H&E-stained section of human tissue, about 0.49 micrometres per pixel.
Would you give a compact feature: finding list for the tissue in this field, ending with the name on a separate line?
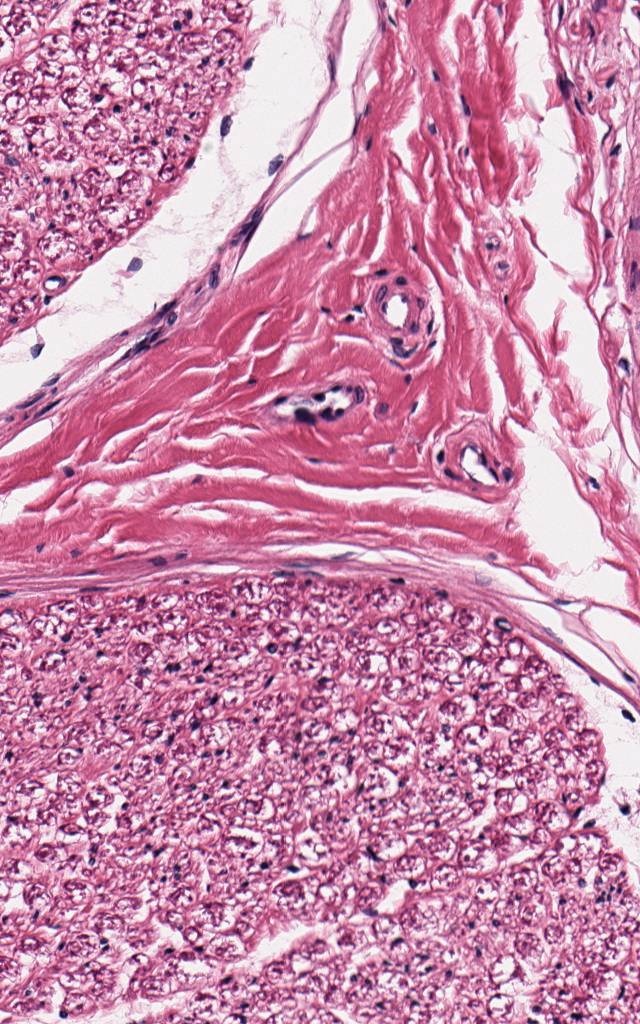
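Fascicles: two rounded, cut across, lower half and upper-left corner
Fibre profiles: small, round, pale clear halo around a central pink dot
Nuclei: sparse, small, dark, oval to elongated, between fibre profiles
Connective tissue: wedge of dense pink collagen, wavy bundles mainly across the middle
Name: tibial nerve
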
